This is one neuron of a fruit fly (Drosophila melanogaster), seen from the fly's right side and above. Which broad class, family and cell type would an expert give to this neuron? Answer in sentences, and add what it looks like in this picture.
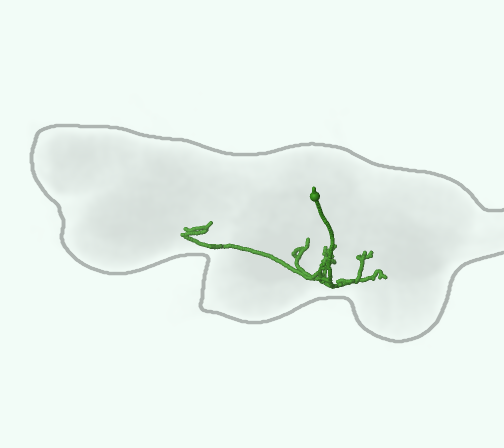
This is a sensory neuron entering the nerve cord. Its family is called class mechanosensory tactile. The cell type is SNta10. As drawn here it is wider than it is tall.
